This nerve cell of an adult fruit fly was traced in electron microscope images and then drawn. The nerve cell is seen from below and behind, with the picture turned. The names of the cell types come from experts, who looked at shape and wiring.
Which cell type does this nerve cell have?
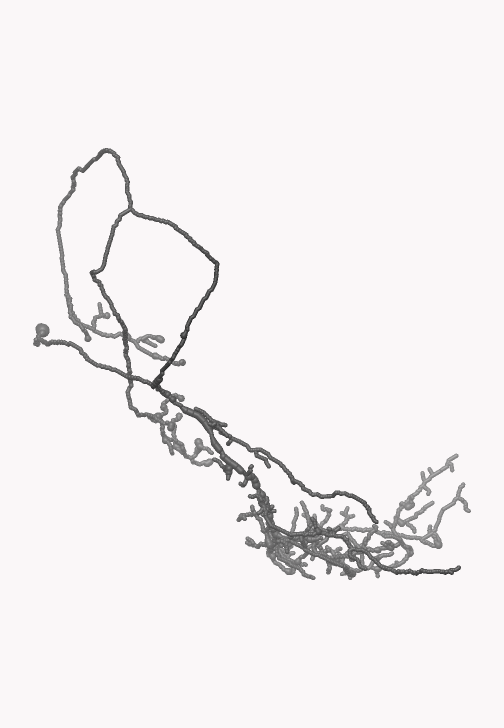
CB0943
